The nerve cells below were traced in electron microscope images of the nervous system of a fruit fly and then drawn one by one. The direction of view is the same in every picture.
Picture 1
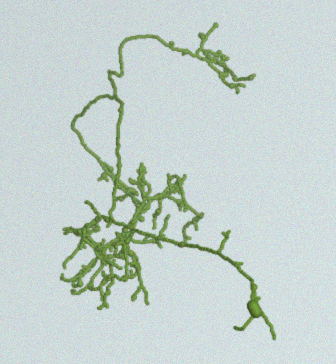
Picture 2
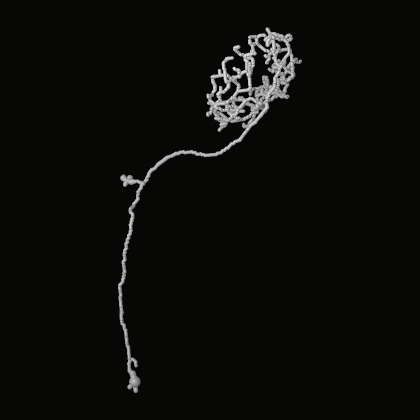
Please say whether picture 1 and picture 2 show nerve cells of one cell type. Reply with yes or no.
no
